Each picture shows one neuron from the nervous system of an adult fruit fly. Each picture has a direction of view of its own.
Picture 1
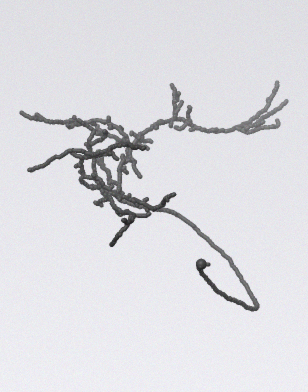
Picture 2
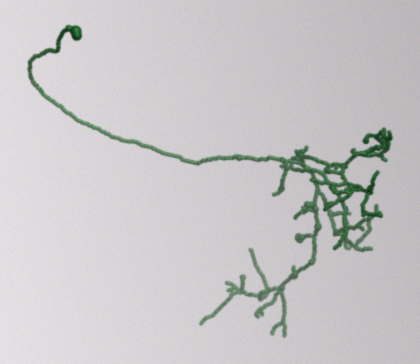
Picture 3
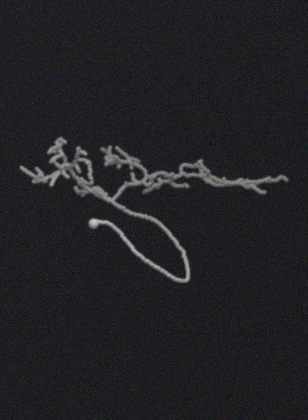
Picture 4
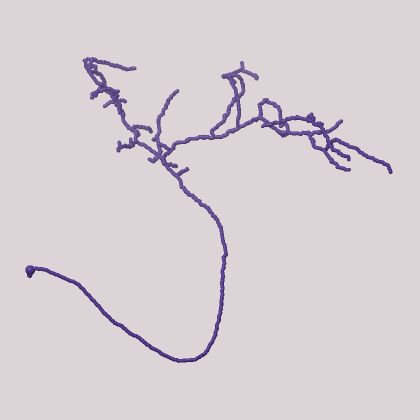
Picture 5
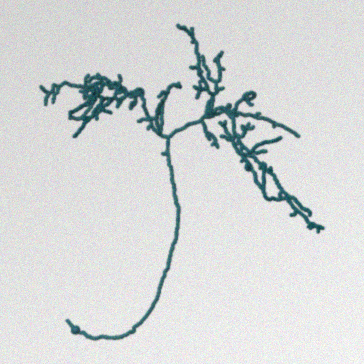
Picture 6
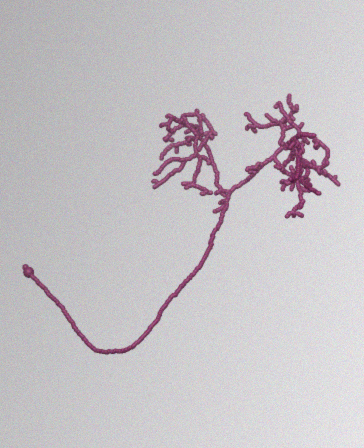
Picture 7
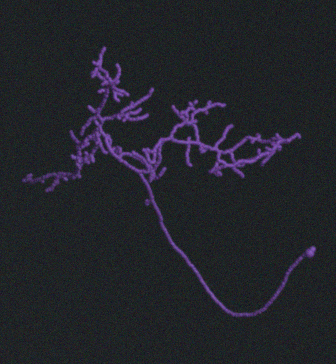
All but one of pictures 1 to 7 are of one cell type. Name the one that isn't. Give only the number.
7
